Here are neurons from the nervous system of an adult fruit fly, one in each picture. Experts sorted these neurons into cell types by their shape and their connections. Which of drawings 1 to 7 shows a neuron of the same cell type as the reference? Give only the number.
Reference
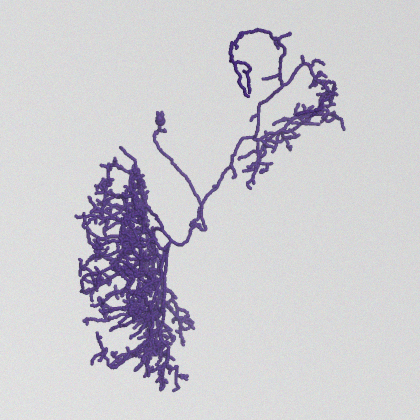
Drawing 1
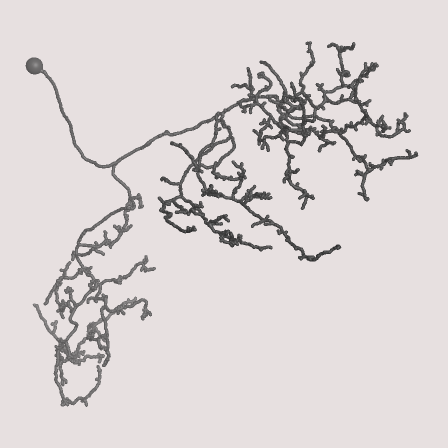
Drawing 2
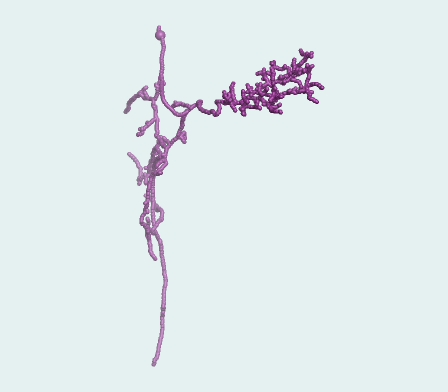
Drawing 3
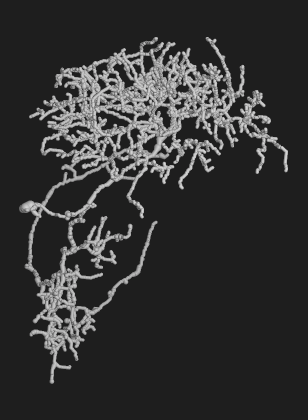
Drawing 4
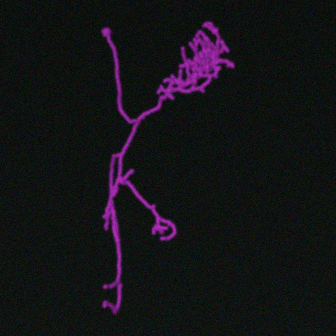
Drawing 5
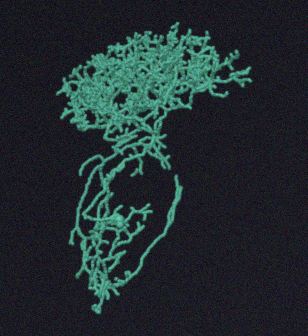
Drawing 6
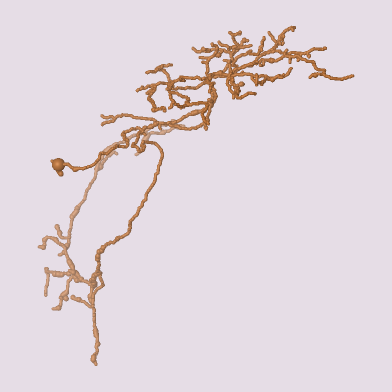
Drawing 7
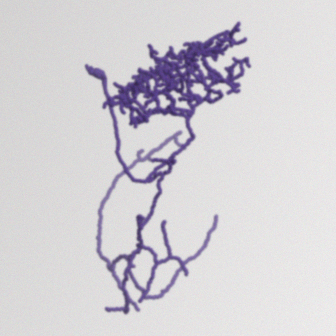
3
